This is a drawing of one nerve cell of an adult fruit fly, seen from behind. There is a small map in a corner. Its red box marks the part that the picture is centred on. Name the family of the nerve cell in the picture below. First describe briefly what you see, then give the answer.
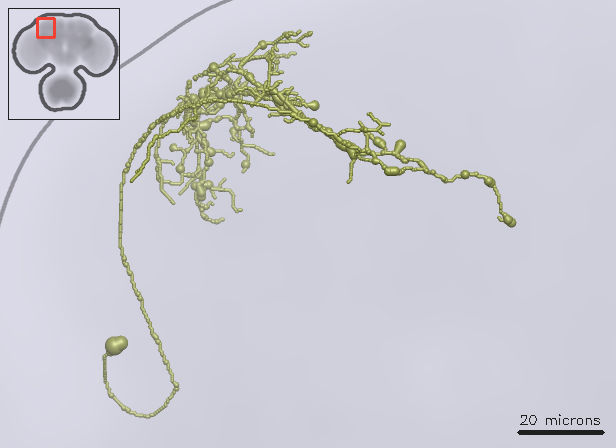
The cell body can be seen at the lower left of the picture. By the scale bar it is about 100 microns wide in this view. Dozens of branch ends can be seen. It is a central-brain intrinsic neuron. The family is hemilineage SLPav2.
